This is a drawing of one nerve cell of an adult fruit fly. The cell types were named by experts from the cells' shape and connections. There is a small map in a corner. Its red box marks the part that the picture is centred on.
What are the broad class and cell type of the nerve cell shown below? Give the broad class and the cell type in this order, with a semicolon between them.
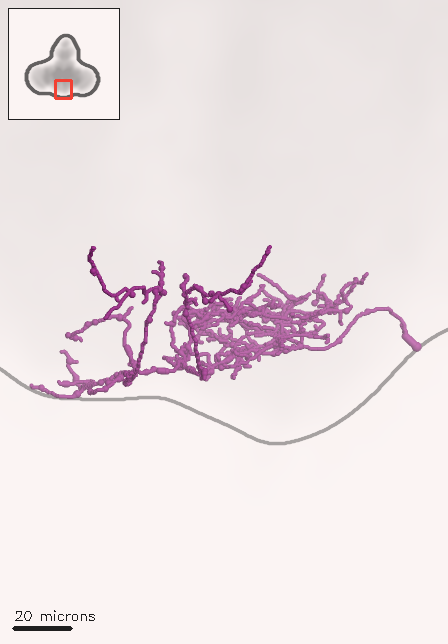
central-brain intrinsic neuron; GNG244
